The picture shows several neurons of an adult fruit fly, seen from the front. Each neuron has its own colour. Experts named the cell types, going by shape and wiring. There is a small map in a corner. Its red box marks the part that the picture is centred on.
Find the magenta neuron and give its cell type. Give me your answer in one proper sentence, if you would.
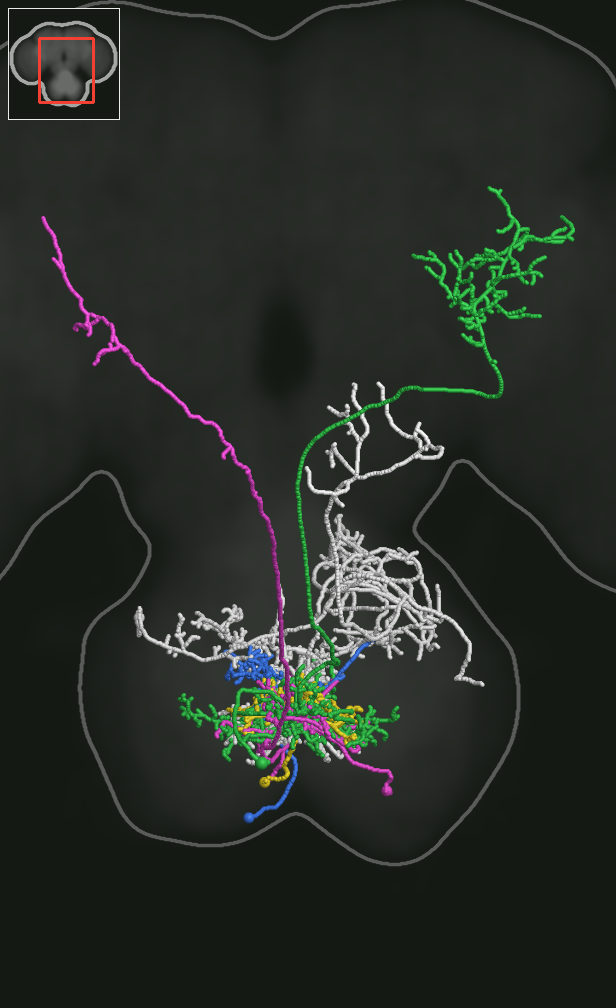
It is AN05B078 that names the cell type of this neuron.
